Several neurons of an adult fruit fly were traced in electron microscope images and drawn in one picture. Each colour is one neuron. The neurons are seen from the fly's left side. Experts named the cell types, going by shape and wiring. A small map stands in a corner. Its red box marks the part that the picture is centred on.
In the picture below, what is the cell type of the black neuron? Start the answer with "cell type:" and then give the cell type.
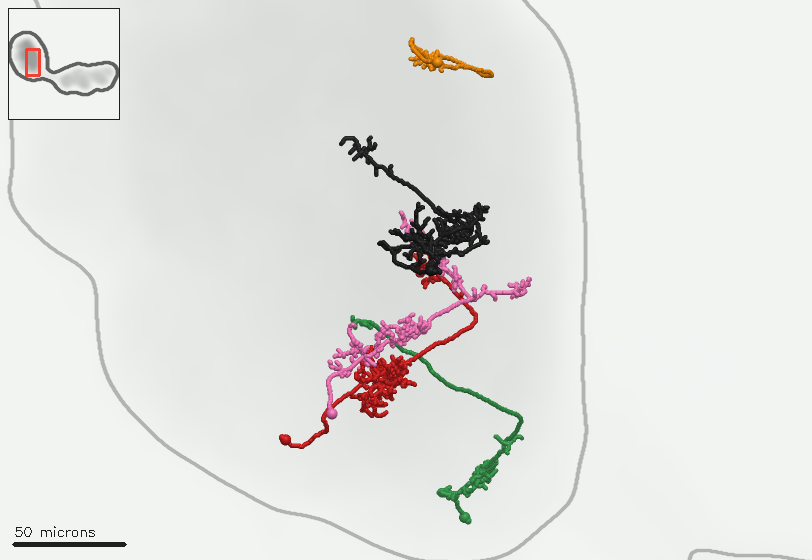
cell type: TmY10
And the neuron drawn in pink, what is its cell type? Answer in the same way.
cell type: TmY5a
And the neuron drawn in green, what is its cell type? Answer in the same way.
cell type: Tm20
